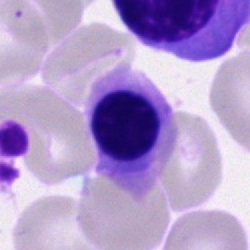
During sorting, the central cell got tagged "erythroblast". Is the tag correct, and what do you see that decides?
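Angular and irregular, the outline is moulded against the neighbouring red cells. The chromatin is dense and stains dark purple, and I see no nucleoli in the nucleus. The cytoplasm is pale lilac, with no granules in it.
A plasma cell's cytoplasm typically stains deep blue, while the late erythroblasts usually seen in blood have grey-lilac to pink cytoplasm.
Pale lilac lies on the erythroblast side of that contrast and against plasma cell.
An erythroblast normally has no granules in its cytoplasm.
None are seen here, which agrees. So yes, erythroblast fits this cell.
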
